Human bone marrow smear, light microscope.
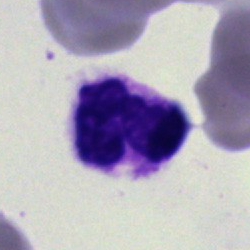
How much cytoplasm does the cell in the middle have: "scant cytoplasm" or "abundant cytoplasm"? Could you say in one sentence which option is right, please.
Its nucleus occupies most of the cell.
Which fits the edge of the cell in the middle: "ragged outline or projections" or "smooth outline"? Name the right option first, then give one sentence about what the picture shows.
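Ragged outline or projections. The cell outline is roughly oval with a slightly ragged edge.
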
